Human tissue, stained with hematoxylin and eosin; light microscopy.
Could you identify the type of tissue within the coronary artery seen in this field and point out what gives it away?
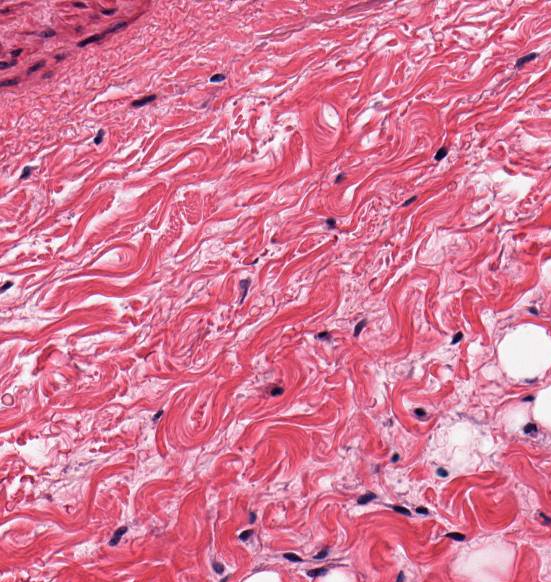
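Tunica adventitia is the tissue shown. Thick, wavy, strongly and uniformly eosin-pink collagen bundles interlace in varying directions across most of the field.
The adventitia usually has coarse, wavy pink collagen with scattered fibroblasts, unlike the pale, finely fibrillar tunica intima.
Sparse, small, dark, elongated nuclei lie singly between bundles; bundles cut across or obliquely appear curled and swirling.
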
